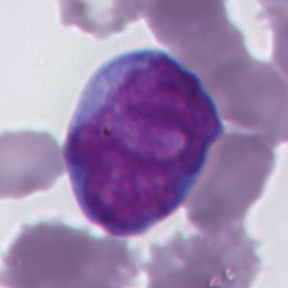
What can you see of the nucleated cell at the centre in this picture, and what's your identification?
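The cytoplasm forms a thin blue rim, widest at the upper left of the cell. In the middle right of the nucleus lies a pale, elongated area. On the left part of the nucleus sits a single tiny dark dot. The cell is a myeloblast.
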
